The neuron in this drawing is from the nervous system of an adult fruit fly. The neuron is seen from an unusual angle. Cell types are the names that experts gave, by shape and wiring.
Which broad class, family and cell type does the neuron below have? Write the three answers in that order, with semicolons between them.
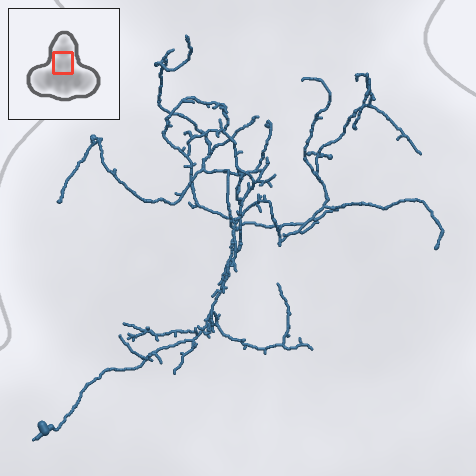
nerve-cord intrinsic neuron; hemilineage 12A; IN12A042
